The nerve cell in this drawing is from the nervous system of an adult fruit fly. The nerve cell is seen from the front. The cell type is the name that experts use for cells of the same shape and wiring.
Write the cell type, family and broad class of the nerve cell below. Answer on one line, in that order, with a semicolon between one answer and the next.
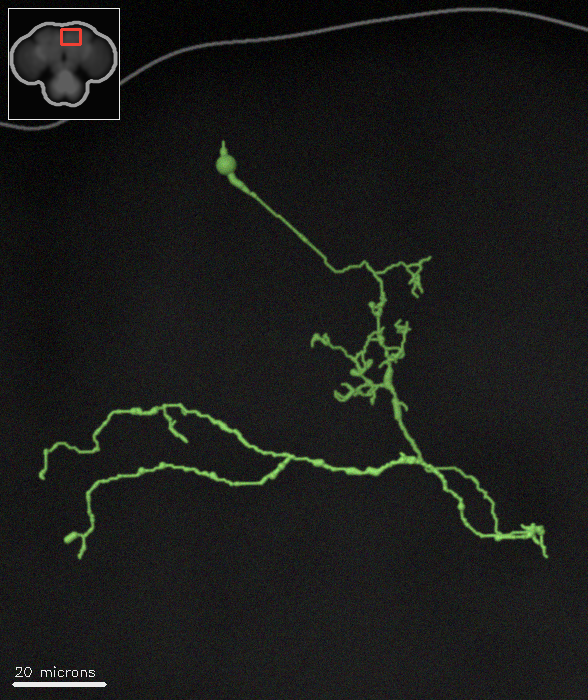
KCg-m; class Kenyon Cell; central-brain intrinsic neuron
